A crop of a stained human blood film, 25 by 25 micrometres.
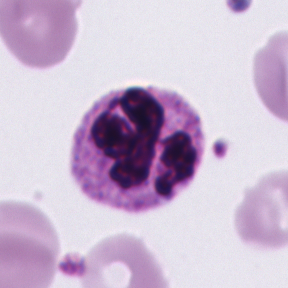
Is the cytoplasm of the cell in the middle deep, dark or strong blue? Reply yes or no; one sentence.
No, for this cell, the cytoplasm holds no blue or grey and is pink or nearly colourless.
